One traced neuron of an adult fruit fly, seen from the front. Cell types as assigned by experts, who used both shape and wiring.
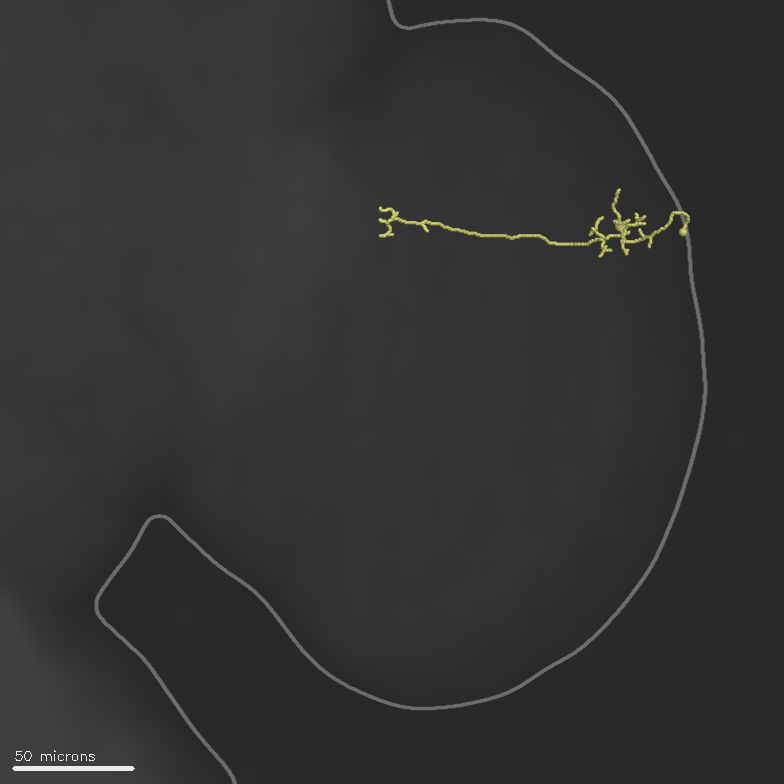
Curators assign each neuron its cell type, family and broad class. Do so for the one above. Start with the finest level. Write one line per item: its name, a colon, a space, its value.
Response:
cell type: Tm5b
family: Tm
broad class: optic-lobe intrinsic neuron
